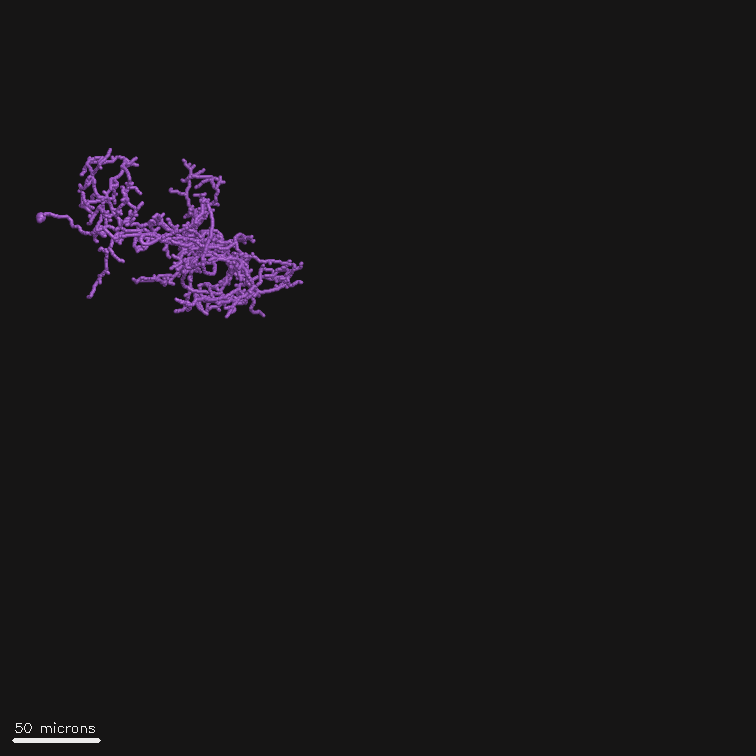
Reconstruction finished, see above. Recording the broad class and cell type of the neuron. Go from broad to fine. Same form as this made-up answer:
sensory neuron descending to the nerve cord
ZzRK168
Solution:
central-brain intrinsic neuron
CL032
